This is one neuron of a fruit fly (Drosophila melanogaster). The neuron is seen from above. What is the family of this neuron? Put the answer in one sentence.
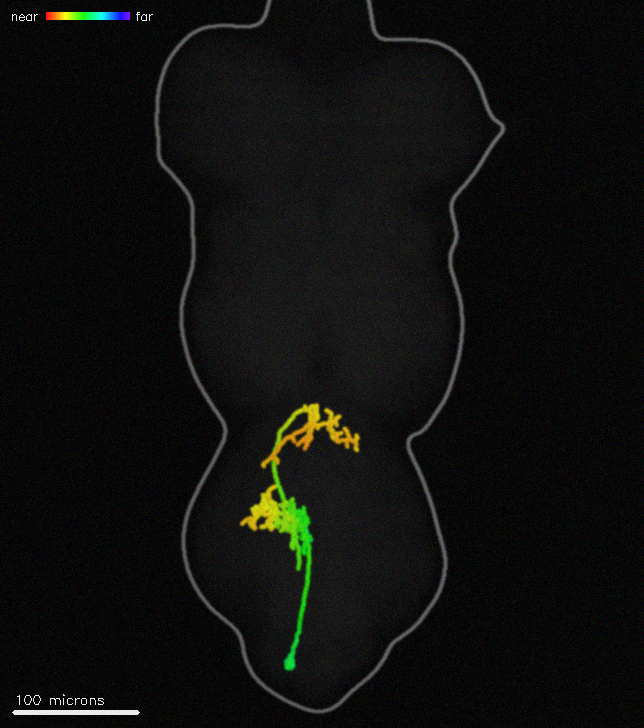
The family is hemilineage 06A.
